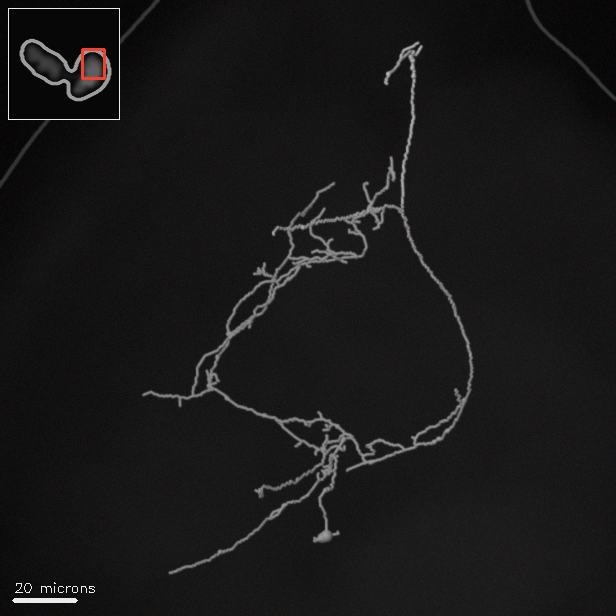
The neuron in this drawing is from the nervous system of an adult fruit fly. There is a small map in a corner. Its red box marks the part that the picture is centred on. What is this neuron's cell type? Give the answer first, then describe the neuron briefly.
It is of cell type Lat1. It is a visual centrifugal neuron. The cell body is at the bottom of the picture. By the scale bar it is about 170 microns tall in this view. The picture shows dozens of branch ends.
